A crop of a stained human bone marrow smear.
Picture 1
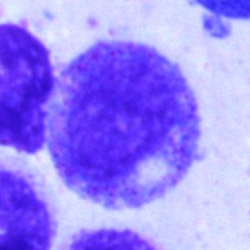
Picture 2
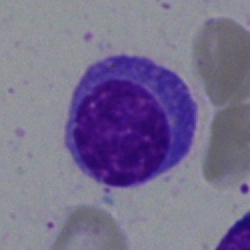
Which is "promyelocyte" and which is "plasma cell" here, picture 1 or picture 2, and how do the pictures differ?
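First, identity: picture 1 is the promyelocyte, picture 2 the plasma cell. Outline: both are round, the plasma cell's with a smooth edge. Chromatin: in the promyelocyte it looks finely granular rather than coarsely clumped.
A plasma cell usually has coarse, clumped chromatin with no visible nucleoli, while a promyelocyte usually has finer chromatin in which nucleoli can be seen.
Cytoplasm: the plasma cell's is deep blue, its rim widest on the upper right side of the nucleus, with no distinct granules and no clear vacuoles.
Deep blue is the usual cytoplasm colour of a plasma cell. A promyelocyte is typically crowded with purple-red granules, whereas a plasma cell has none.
Last point: a pale, weakly stained area lies in the lower right part of the promyelocyte.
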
